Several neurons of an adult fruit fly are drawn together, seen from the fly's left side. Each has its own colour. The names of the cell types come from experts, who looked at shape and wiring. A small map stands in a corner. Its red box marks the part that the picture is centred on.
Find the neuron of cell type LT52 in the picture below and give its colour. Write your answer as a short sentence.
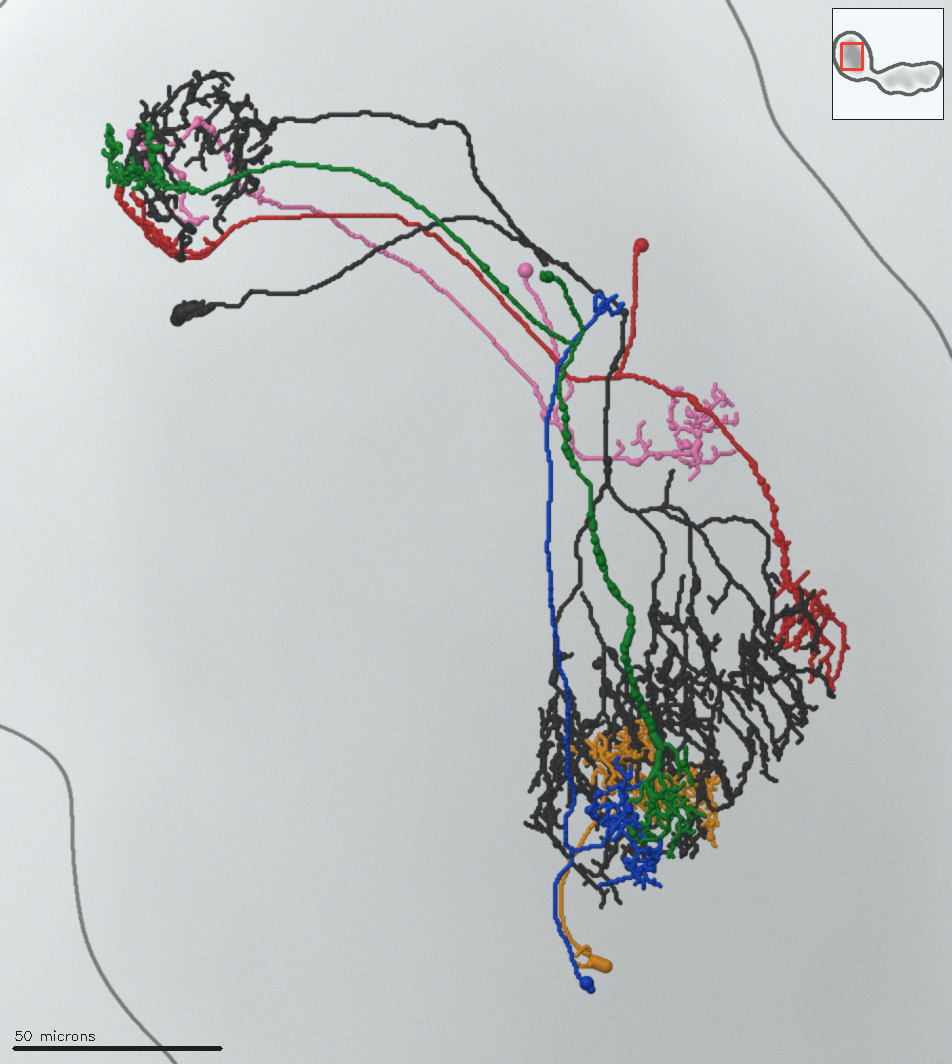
The colour is black.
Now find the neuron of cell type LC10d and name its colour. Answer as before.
The colour is red.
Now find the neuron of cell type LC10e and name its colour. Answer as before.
The colour is pink.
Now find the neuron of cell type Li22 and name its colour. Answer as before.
The colour is orange.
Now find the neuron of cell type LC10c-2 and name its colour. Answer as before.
The colour is green.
